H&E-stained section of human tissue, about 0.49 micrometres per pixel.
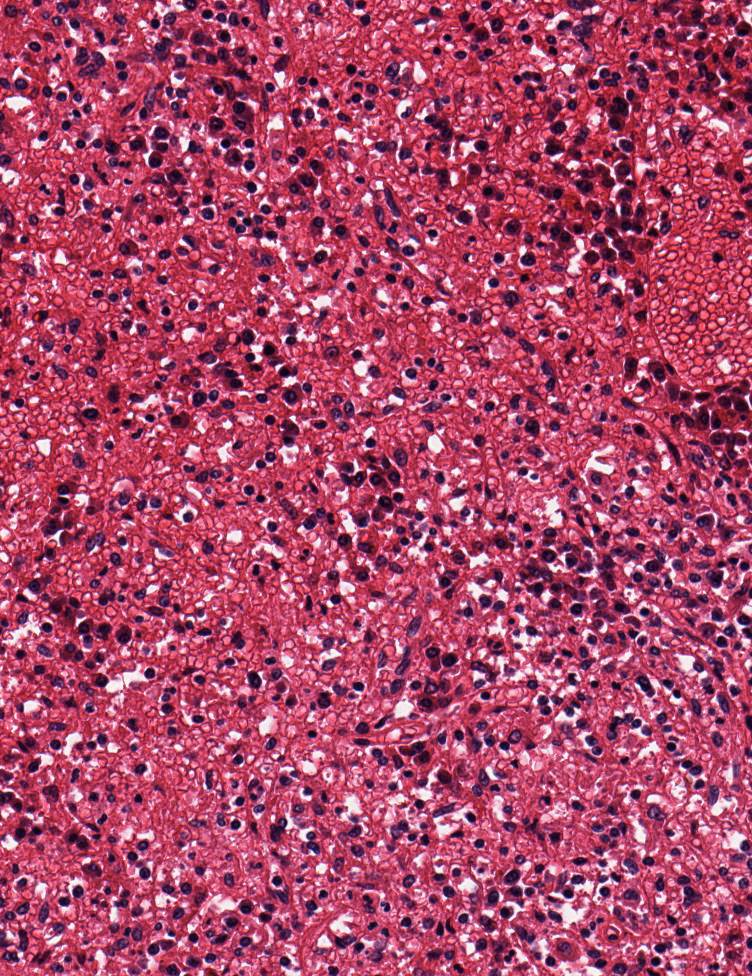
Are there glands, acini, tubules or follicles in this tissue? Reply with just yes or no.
No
